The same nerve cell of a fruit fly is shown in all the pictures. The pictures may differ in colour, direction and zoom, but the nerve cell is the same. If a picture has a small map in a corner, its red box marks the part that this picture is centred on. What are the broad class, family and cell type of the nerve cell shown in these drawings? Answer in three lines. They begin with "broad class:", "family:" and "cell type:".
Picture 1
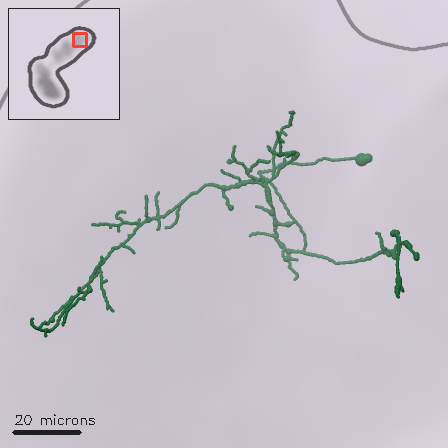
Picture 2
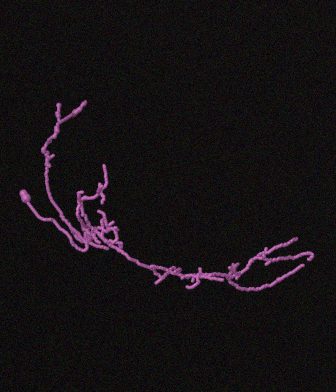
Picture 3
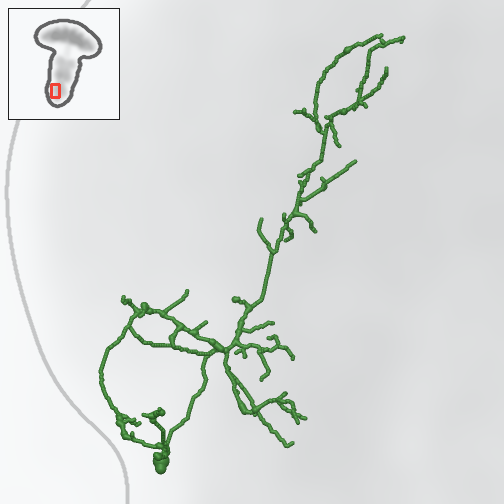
broad class: nerve-cord intrinsic neuron
family: hemilineage 13A
cell type: IN13A067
